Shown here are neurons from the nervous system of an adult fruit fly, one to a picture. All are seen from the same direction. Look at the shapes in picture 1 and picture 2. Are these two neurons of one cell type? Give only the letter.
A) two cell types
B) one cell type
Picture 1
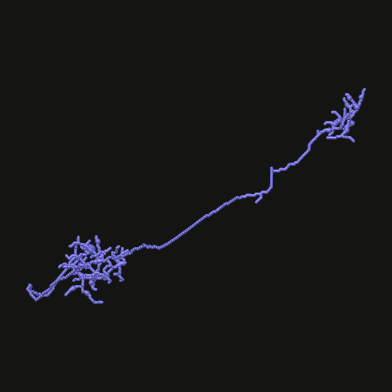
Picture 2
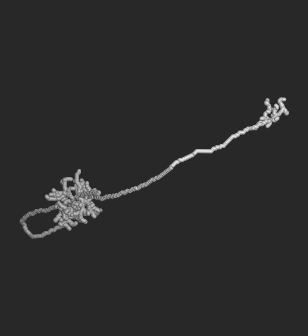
B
